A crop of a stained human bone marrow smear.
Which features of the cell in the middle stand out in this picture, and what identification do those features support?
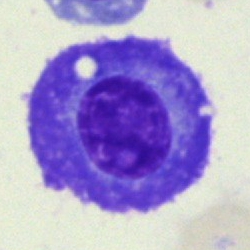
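Abundant cytoplasm forms a wide rim all around the nucleus and stains deep blue. Immediately surrounding the nucleus, the cytoplasm is paler. A single round, clear vacuole occupies the upper-left part of the cytoplasm. The cell is a plasma cell.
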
